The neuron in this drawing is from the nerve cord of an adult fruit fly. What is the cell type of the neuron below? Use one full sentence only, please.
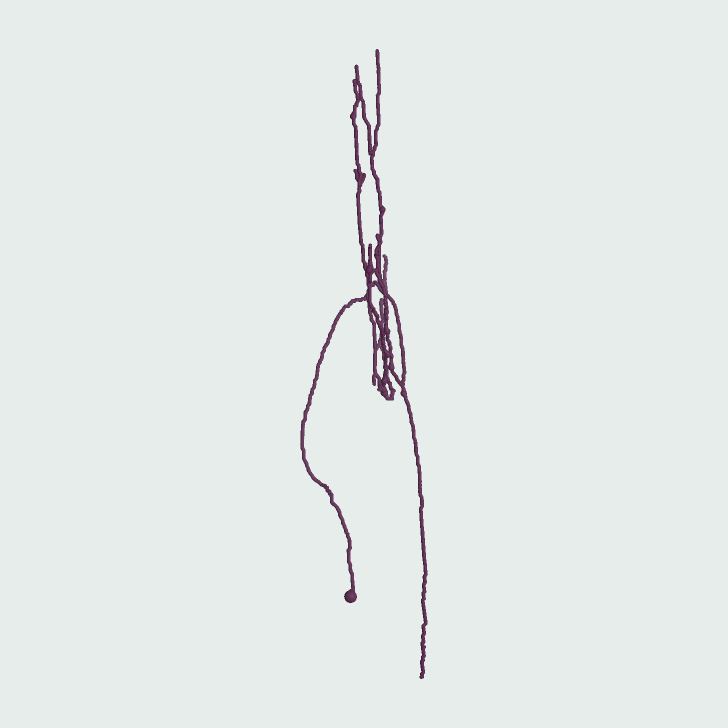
This neuron is categorized as cell type AN08B113.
